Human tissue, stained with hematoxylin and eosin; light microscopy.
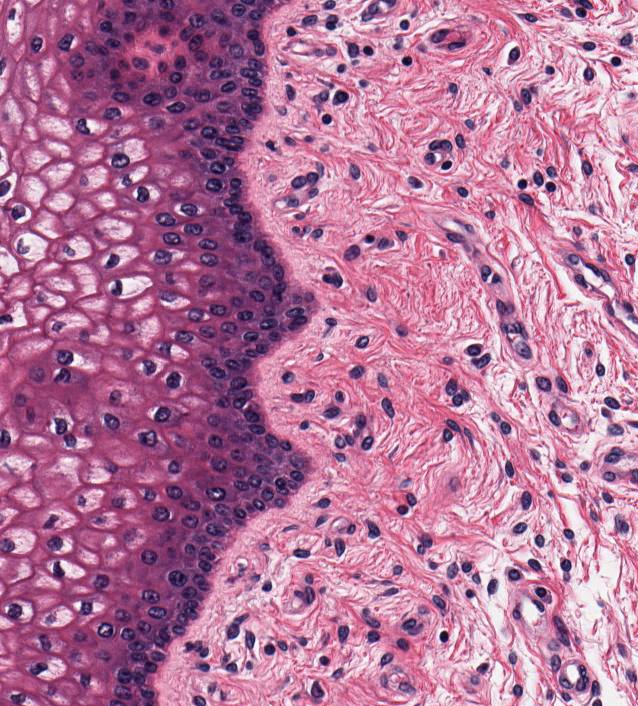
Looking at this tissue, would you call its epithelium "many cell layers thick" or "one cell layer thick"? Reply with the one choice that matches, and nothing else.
Many cell layers thick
